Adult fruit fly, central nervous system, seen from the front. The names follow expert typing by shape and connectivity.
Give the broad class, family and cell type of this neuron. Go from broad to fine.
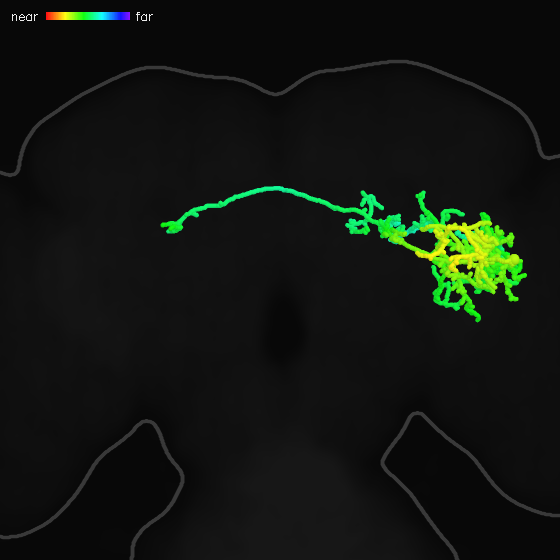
central-brain intrinsic neuron; hemilineage VLPl2_medial; CB3466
